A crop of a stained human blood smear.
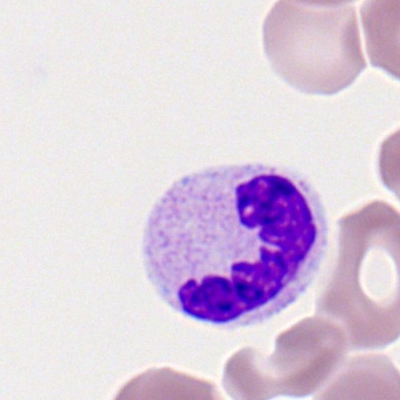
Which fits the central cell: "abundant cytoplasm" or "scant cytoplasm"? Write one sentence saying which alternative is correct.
What surrounds the nucleus is plentiful cytoplasm.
